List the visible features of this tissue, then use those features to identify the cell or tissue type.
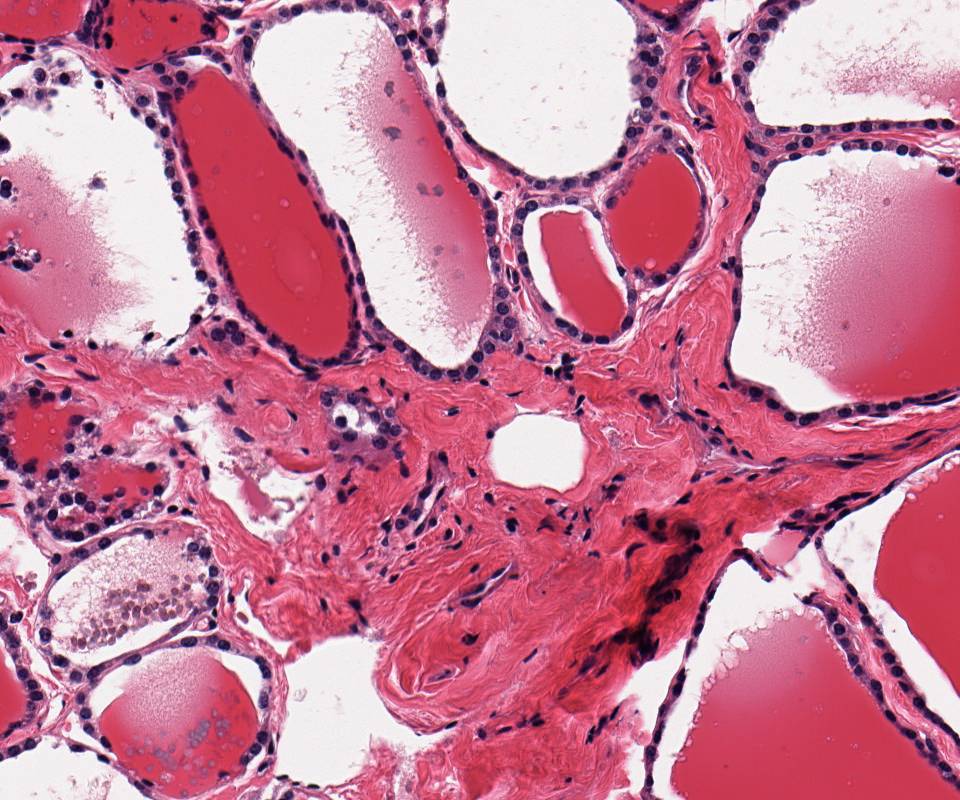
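Closed follicles, round to oval, of widely varying size, set around a central band of fibrous stroma. Lining: a single layer of flattened to low cuboidal cells, nuclei small, dark and round. Centre and lower middle: wavy pink collagen fibres with scattered spindle-shaped nuclei. Lower left follicle: many small rounded cells floating in pale colloid. This tissue is thyroid.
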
